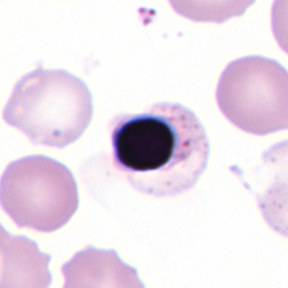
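Normoblast. Outline roughly round. Nucleus an almost uniform, very dark purple, with no visible nucleoli. Fine purple dots scattered through the cytoplasm.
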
